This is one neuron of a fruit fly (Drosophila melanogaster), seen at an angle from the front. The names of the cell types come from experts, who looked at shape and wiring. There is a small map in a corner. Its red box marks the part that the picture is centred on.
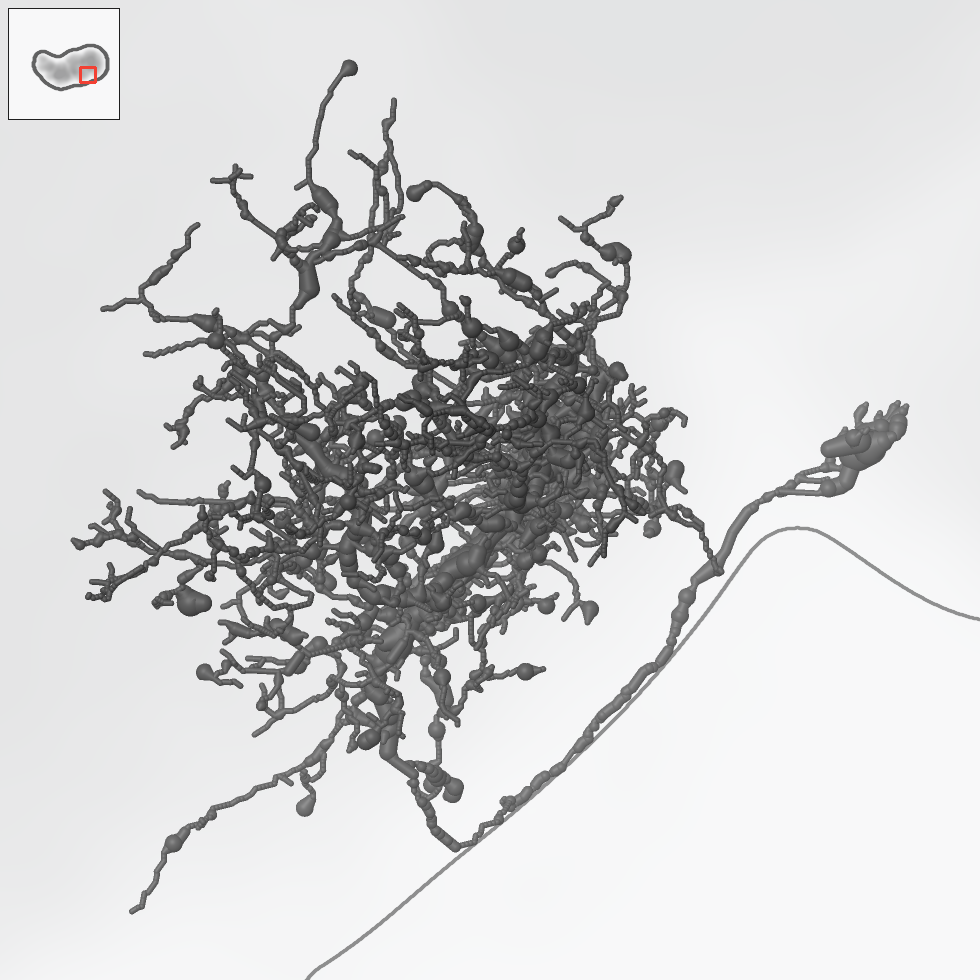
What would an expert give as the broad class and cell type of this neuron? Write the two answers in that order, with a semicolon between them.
central-brain intrinsic neuron; GNG094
